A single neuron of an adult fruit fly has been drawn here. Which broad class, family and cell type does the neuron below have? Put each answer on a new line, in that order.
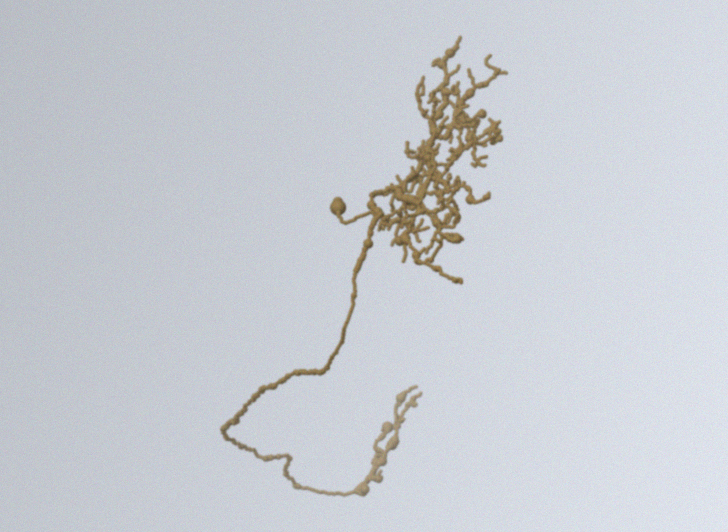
optic-lobe intrinsic neuron
MeLo
MeLo2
